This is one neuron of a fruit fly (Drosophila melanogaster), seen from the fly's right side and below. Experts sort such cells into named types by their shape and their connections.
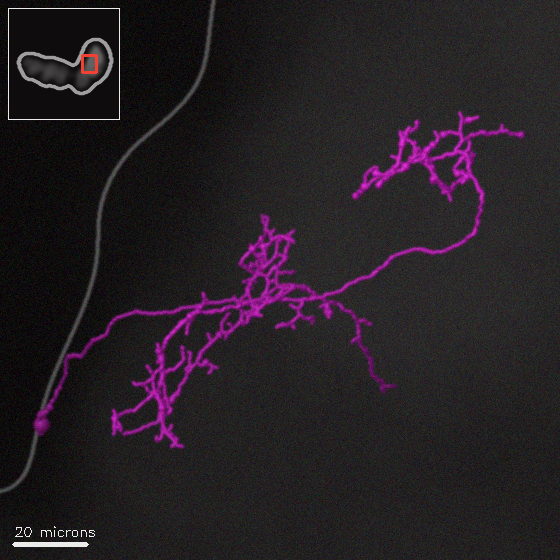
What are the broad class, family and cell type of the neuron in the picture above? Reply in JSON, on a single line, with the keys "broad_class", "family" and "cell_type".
{"broad_class": "central-brain intrinsic neuron", "family": "hemilineage CLp2", "cell_type": "SMP277"}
